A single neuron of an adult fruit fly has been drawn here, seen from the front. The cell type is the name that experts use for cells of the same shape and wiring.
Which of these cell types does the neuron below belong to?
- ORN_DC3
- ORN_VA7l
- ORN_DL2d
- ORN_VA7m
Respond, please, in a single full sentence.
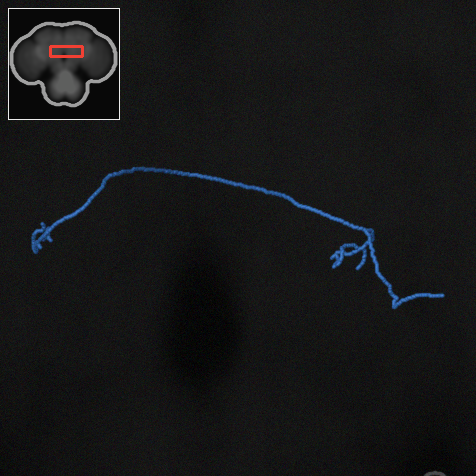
By its cell type, the neuron is ORN_DC3.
